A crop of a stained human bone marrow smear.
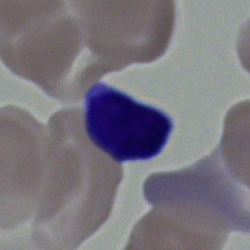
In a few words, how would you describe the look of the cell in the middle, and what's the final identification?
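The outline is irregular and somewhat angular rather than a smooth circle. Around the dark-staining mass, no distinct rim of cytoplasm can be seen. Staining is dense, dark blue-purple, and nearly uniform throughout the cell. No granules are visible in or on the cell. The cell in the middle is a lymphocyte.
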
